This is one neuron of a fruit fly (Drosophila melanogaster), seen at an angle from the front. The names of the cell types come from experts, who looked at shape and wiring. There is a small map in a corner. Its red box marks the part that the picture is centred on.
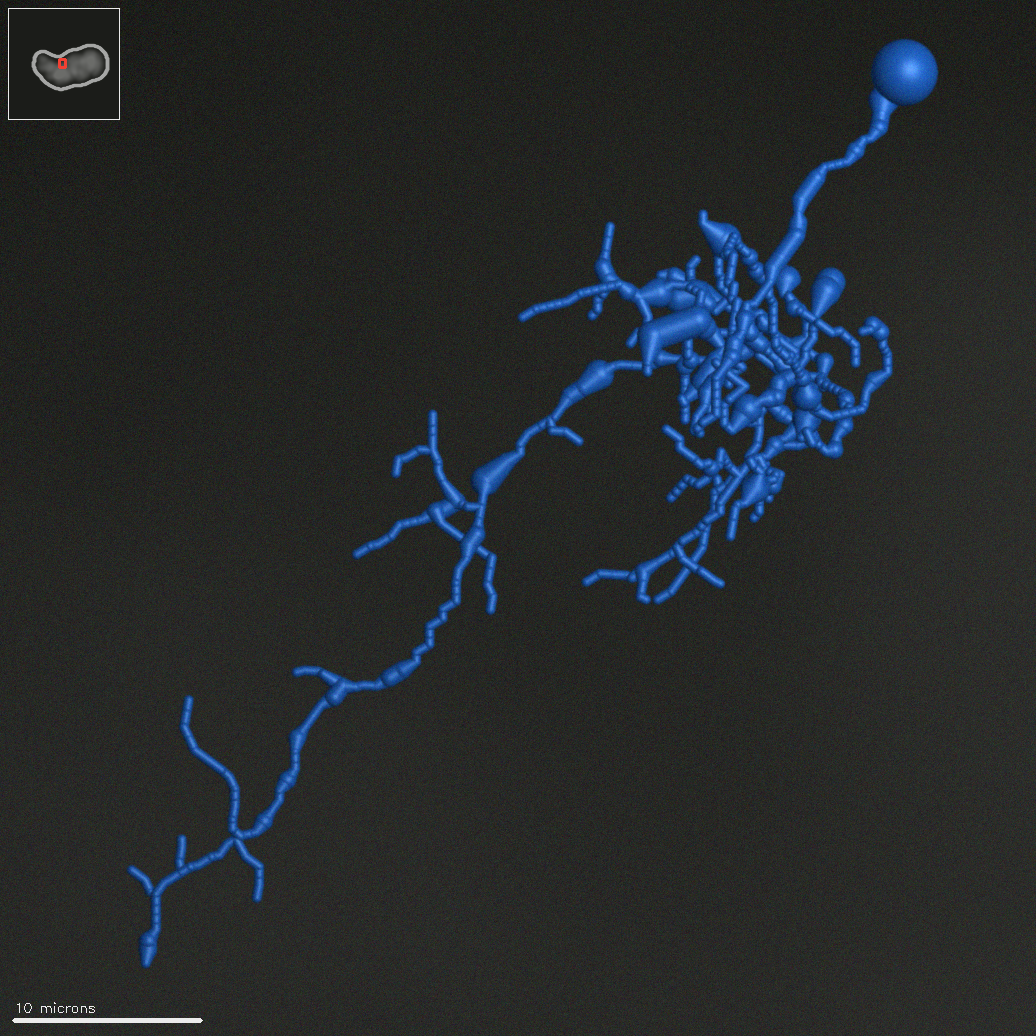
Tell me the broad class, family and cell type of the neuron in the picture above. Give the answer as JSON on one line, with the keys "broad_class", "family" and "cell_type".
{"broad_class": "optic-lobe intrinsic neuron", "family": "Mi", "cell_type": "Mi16"}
